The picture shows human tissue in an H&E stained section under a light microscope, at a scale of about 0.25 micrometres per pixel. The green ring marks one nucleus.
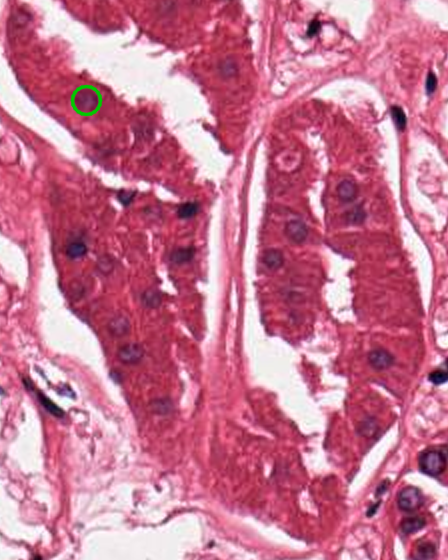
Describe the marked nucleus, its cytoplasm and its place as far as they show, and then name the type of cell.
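The nucleus lies roughly midway through the cell's height rather than pressed against either edge. The cytoplasm is plentiful, deep pink-red and grainy in texture, without a crisp outline between neighbouring cells. The cell is part of a single row of cells lining a tubule, and its free edge faces an open white lumen with a ragged, frayed border. This is a proximal tubule cell.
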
